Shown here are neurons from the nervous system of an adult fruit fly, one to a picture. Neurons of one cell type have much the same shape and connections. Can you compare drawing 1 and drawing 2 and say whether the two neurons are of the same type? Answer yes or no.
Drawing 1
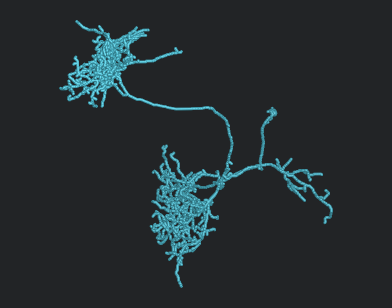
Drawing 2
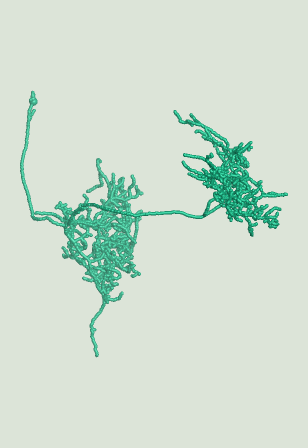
yes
